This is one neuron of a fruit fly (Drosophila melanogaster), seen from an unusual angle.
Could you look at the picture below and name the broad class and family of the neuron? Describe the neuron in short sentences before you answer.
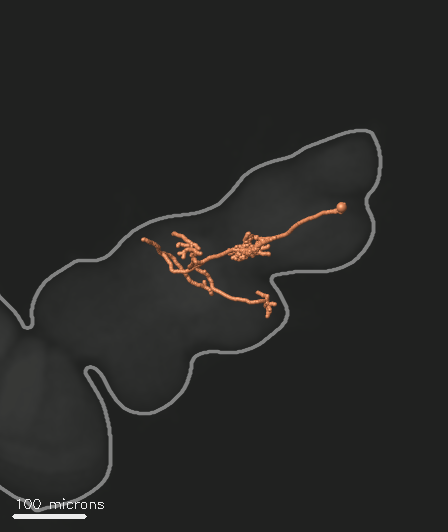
Its cell body lies on the right of the picture. From left to right in the picture it spans about 300 microns. Its broad class is nerve-cord intrinsic neuron. The family is hemilineage 06B.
